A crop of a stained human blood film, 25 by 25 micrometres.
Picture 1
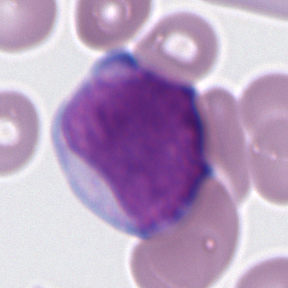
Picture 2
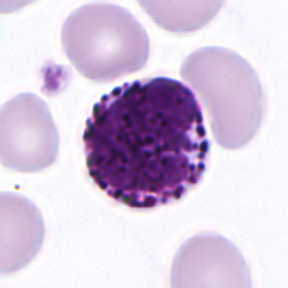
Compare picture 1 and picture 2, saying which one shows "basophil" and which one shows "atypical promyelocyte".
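Of the two, the atypical promyelocyte is in picture 1 and the basophil in picture 2. Size: the atypical promyelocyte is about 17 by 14 micrometres, and the basophil is about 12 micrometres across.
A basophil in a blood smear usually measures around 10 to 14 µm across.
Granules: none are visible in the atypical promyelocyte's cytoplasm. The basophil is packed with coarse, dark purple-black granules, which are distinct round dots of uneven size.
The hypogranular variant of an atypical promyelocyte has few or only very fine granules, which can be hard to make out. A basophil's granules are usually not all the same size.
Cytoplasm: in the atypical promyelocyte it appears pale greyish-blue at the lower left, and the nucleus fills about 70% of the cell's area. In the basophil almost no granule-free cytoplasm is visible.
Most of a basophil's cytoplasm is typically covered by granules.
Nucleus: in the basophil, granules lie over the nucleus as well as around it and partly hide its outline. Even so, the nucleus appears divided into lobes, and no nucleoli are visible.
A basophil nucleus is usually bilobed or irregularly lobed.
Surroundings: red cells press against the right side of the atypical promyelocyte.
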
